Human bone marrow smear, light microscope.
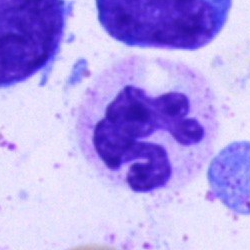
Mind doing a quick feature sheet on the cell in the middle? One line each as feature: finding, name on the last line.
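Outline: roughly round, faintly marked
Chromatin: dark purple, densely condensed
Nucleoli: none visible
Identity: segmented neutrophil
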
